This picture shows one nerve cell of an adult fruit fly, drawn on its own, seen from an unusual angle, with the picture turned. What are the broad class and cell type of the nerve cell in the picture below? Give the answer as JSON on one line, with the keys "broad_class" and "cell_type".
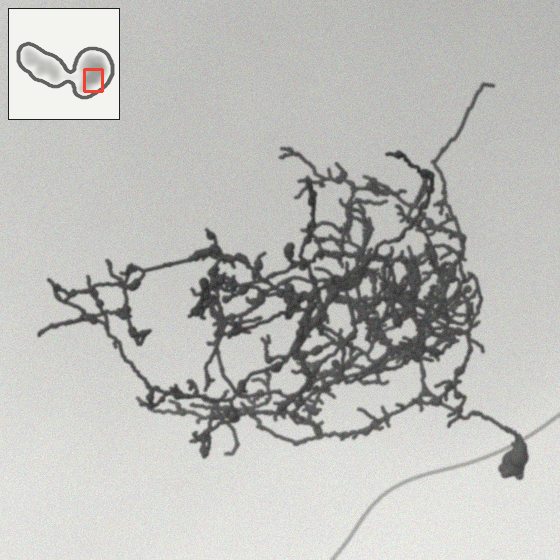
{"broad_class": "central-brain intrinsic neuron", "cell_type": "GNG049"}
